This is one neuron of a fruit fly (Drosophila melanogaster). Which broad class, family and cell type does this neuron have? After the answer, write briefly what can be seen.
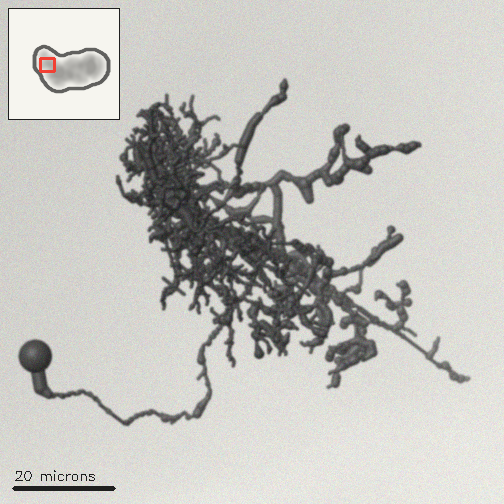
It is a nerve-cord intrinsic neuron. The family is hemilineage 13B. It is of cell type IN13B014. The cell body can be seen at the lower left of the picture. By the scale bar it is about 90 microns wide in this view.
